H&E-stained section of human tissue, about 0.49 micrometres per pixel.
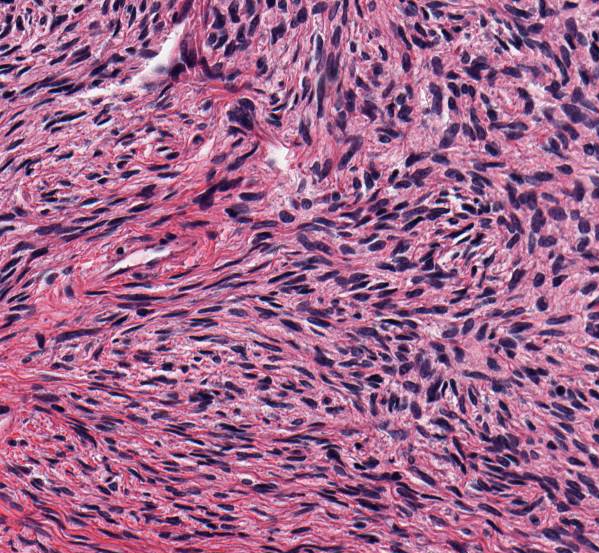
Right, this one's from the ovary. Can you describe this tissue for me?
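Roughly horizontal course of cells and fibres in the lower half of the field. Denser packing upper right than lower left. Nuclei mostly elongated, dark-staining. Cytoplasm pale pink; cell borders indistinct.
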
